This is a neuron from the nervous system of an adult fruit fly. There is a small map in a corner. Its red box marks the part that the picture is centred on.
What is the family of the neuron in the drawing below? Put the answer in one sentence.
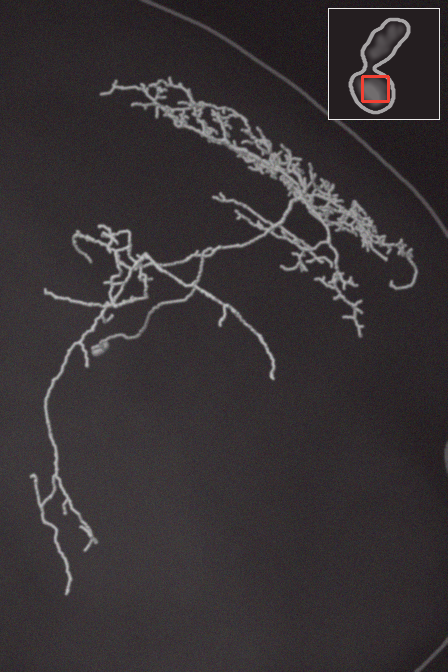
The family is LPT.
